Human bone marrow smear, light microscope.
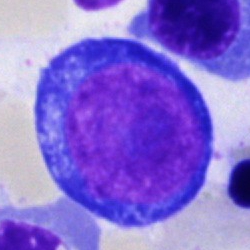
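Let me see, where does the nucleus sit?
Off-centre, toward the right, leaving a wider band of cytoplasm on the left.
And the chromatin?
Finely granular and evenly spread, stained purple-magenta.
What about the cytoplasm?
Deep blue, with a paler, mottled zone on its left side.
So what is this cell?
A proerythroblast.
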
